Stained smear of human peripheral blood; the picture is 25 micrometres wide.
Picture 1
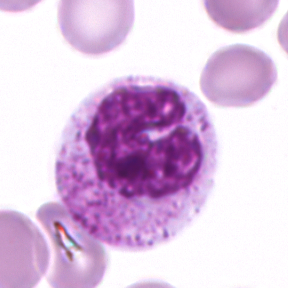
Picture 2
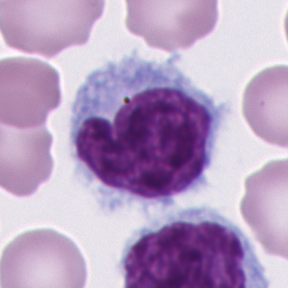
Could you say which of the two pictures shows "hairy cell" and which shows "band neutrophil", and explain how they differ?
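Picture 1: band neutrophil. Picture 2: hairy cell. Outline: 1 round and smooth; 2 frayed and ragged rather than smooth.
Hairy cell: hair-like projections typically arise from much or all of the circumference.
Nucleus: 1 a single folded mass, a pale cleft cutting in from its right side; 2 about 12 by 9 micrometres, a tiny dark speck on its upper-left edge.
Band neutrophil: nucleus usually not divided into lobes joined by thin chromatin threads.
Nucleoli: none visible in either. Chromatin, 1: dark purple, coarsely clumped, paler patches between the clumps.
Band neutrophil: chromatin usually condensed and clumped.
Cytoplasm: 1 small purple granules scattered throughout; 2 pale grey-blue, no coarse granules.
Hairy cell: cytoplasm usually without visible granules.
Neighbours: 1 a red cell touching the lower left edge; 2 another nucleated cell just below, cut off by the lower edge of the picture.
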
